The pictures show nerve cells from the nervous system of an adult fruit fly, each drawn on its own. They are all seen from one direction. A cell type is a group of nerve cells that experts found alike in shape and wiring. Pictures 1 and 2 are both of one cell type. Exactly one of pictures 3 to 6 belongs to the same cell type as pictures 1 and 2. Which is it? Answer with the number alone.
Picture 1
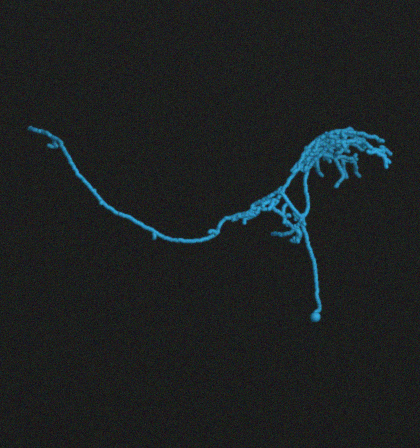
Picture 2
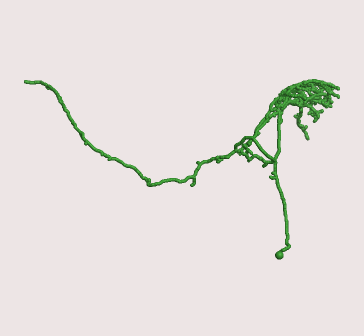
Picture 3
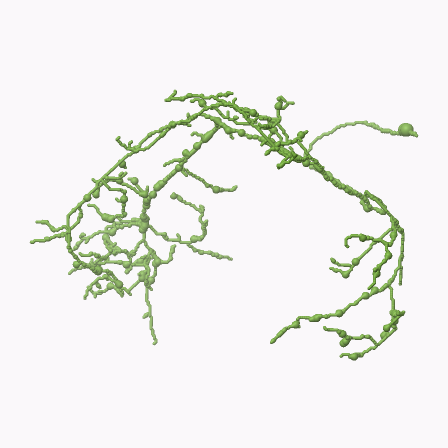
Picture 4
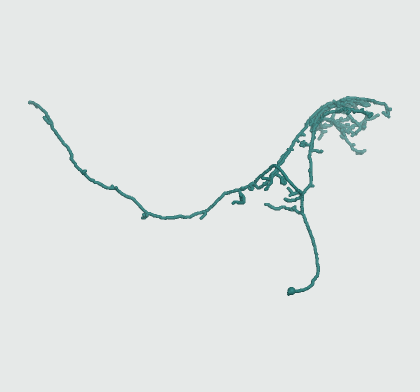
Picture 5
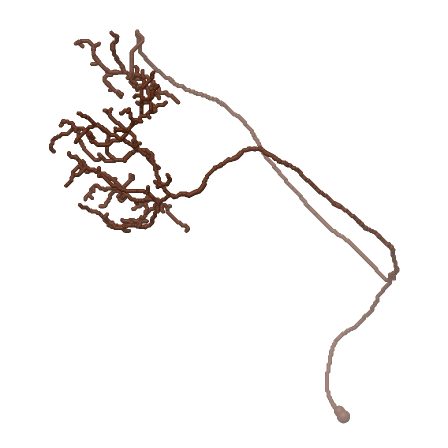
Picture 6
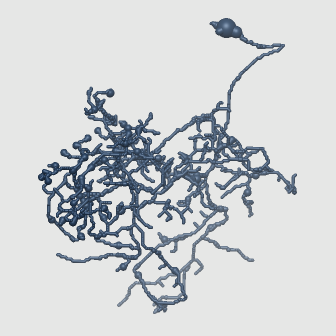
4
